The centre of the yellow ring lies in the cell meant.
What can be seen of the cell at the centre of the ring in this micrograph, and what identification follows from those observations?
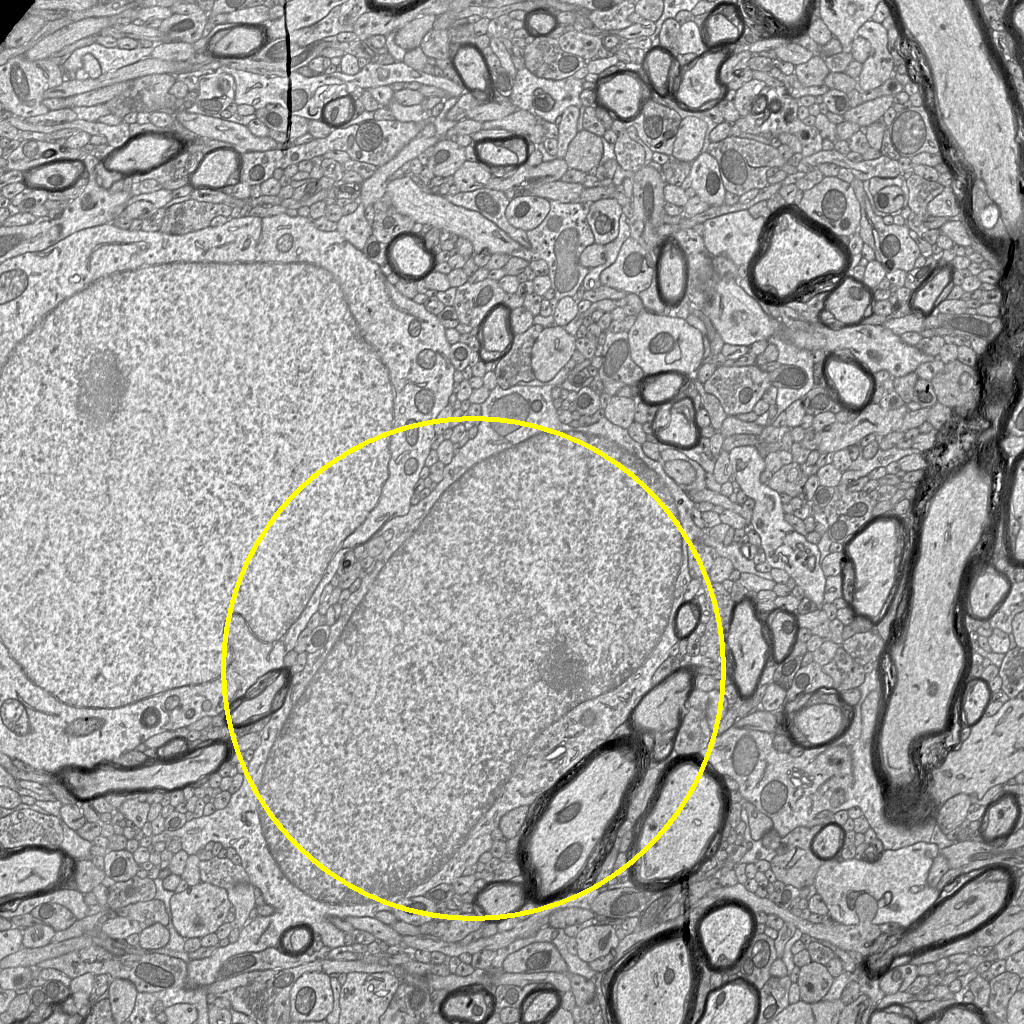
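Notice the nucleus: a large elongated oval slanting from upper right to lower left. Its envelope is smooth, not deeply infolded. Pale chromatin spreads evenly, with no dense clumps at the envelope. A darker, rounded granular patch sits right of the ring's centre. It's an astrocyte.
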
